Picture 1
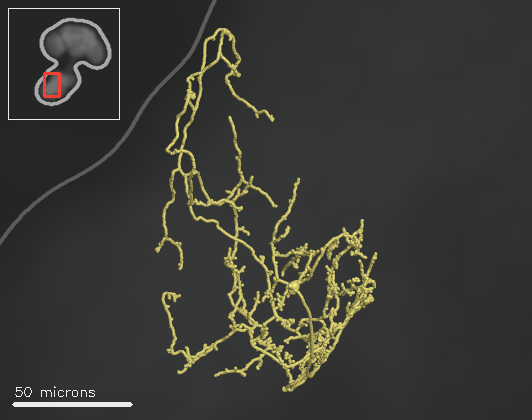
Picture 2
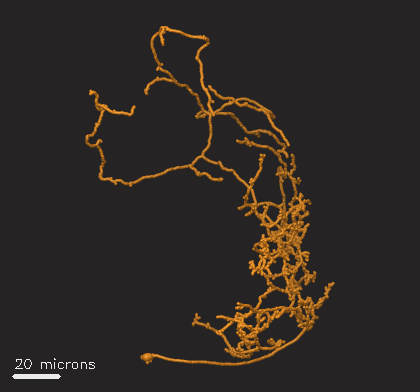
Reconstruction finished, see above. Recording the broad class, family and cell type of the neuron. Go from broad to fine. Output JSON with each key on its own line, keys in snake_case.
{
 "broad_class": "nerve-cord intrinsic neuron",
 "family": "hemilineage 04B",
 "cell_type": "IN04B055"
}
